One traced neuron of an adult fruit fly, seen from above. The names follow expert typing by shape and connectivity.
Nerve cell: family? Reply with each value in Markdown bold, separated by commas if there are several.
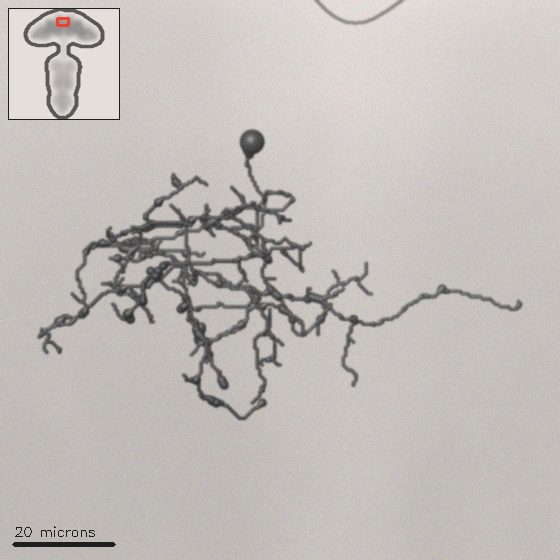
**hemilineage TRdm**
